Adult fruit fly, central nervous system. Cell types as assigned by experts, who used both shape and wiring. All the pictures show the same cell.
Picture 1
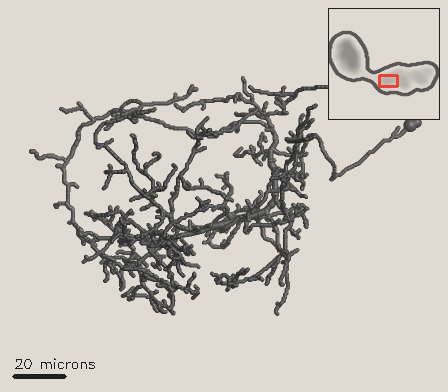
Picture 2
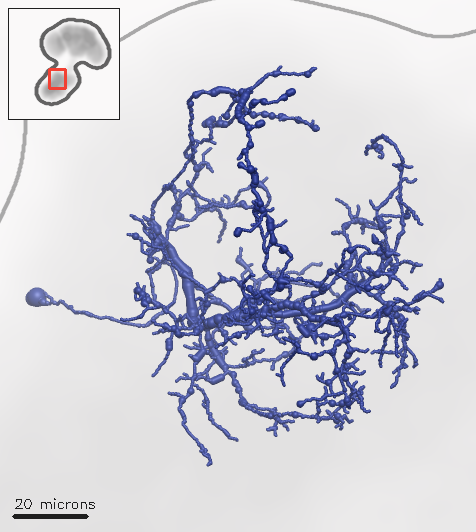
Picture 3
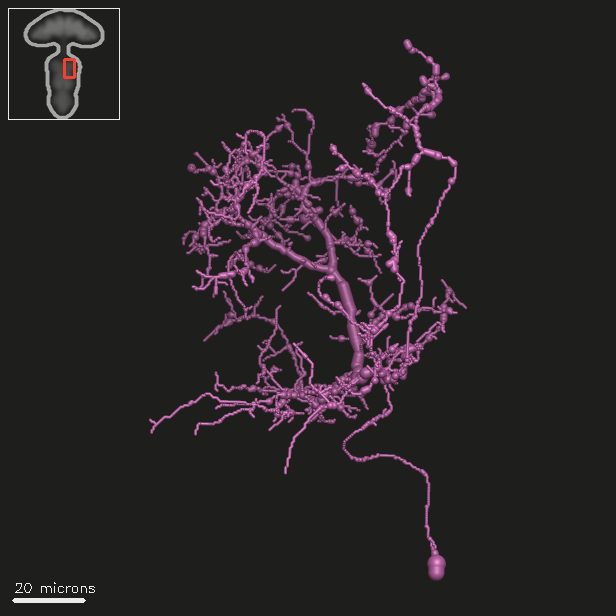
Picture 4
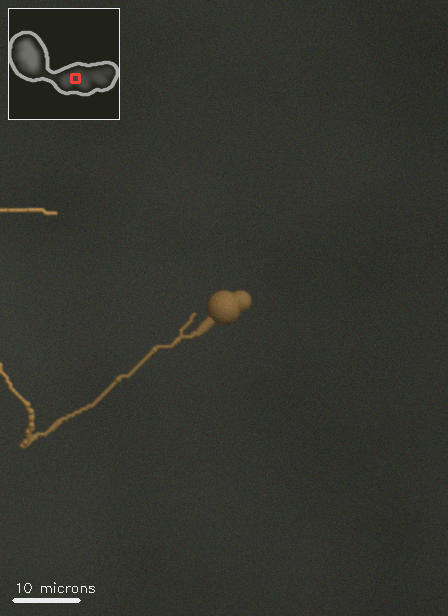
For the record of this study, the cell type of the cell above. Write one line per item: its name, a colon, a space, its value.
cell type: IN03A020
